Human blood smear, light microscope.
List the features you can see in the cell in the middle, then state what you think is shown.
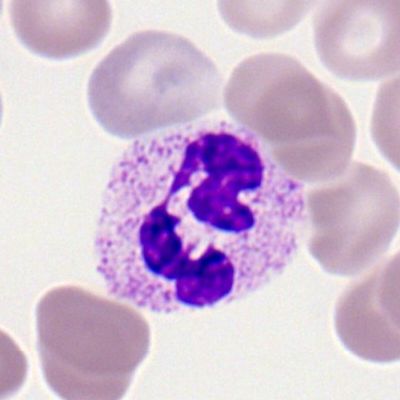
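In outline the cell is round. Its chromatin is dark purple and coarsely clumped. Pale pink cytoplasm surrounds the nucleus generously and is filled with fine lilac granules. The cell is a segmented neutrophil.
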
